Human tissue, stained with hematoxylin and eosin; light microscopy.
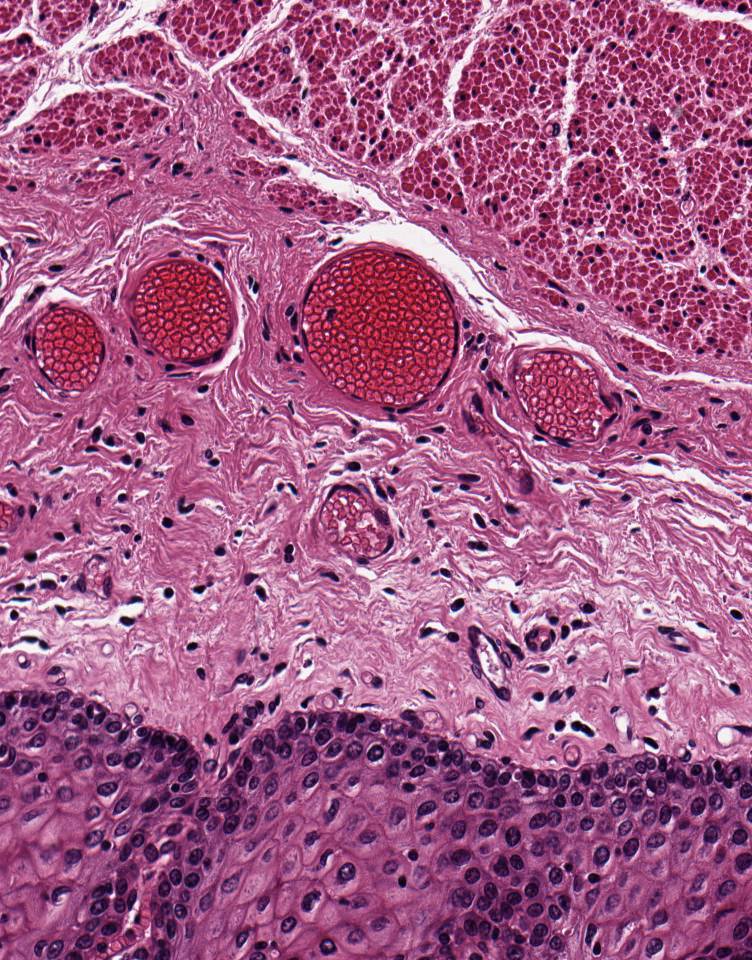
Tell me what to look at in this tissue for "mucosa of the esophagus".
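This is the mucosa of the esophagus.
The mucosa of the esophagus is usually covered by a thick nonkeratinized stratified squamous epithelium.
The epithelium here fits: crowded dark basal nuclei, with larger cells above holding more pale pink cytoplasm. Its border with the connective tissue undulates rather than lying flat. That connective tissue is wavy pink collagen with scattered spindle-shaped fibroblast nuclei. Across its upper middle lie four rounded bundles of small red polygonal profiles in a row, each in a thin sheath.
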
